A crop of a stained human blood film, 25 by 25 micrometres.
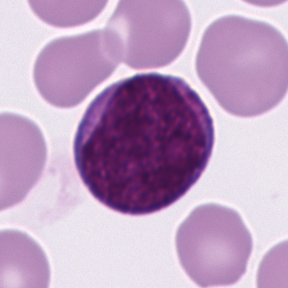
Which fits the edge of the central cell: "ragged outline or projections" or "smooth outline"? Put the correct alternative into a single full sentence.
There is a smooth outline around this cell, free of projections.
